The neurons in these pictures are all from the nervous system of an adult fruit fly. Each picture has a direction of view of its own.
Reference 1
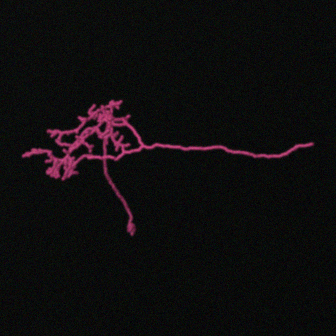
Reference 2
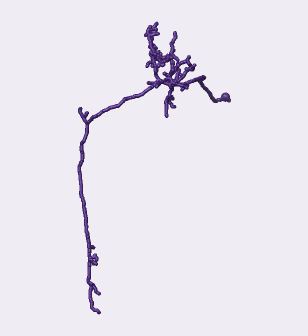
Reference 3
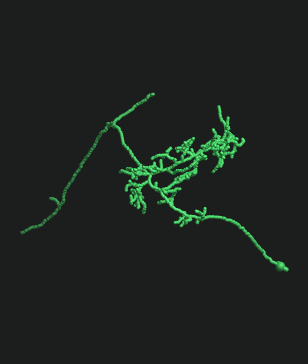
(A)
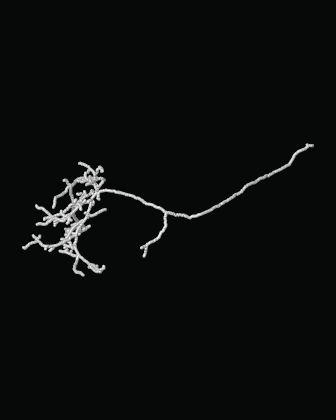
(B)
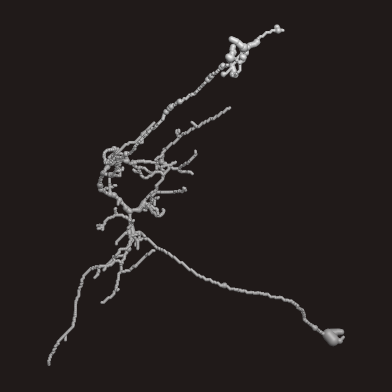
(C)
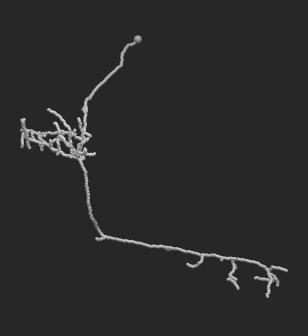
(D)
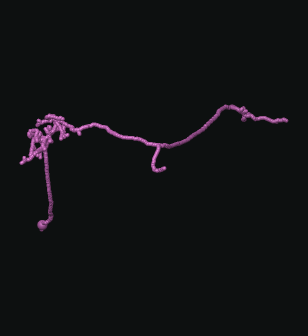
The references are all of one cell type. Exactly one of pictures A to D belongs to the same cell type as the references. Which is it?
A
